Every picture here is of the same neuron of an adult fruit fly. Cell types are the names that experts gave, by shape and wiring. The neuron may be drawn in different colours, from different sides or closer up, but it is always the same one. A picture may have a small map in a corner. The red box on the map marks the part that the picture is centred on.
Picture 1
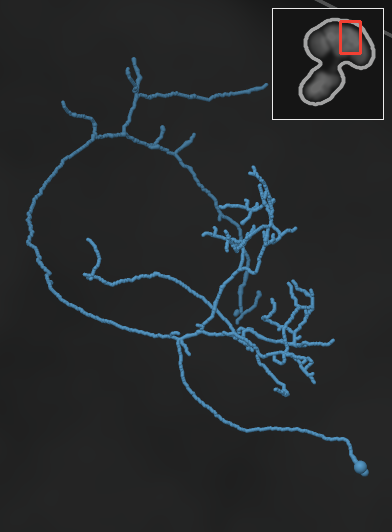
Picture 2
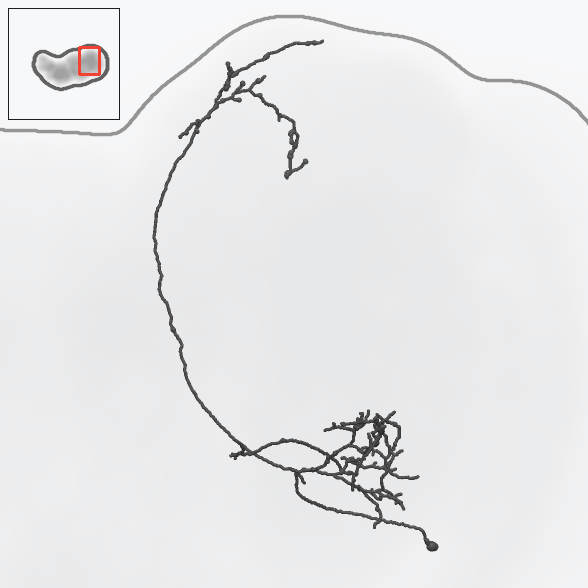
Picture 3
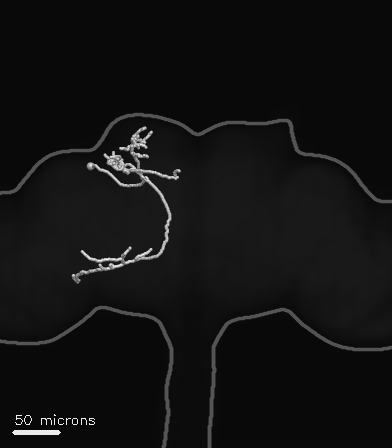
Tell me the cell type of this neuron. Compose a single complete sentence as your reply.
The cell type carried by this neuron is M_lvPNm35.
